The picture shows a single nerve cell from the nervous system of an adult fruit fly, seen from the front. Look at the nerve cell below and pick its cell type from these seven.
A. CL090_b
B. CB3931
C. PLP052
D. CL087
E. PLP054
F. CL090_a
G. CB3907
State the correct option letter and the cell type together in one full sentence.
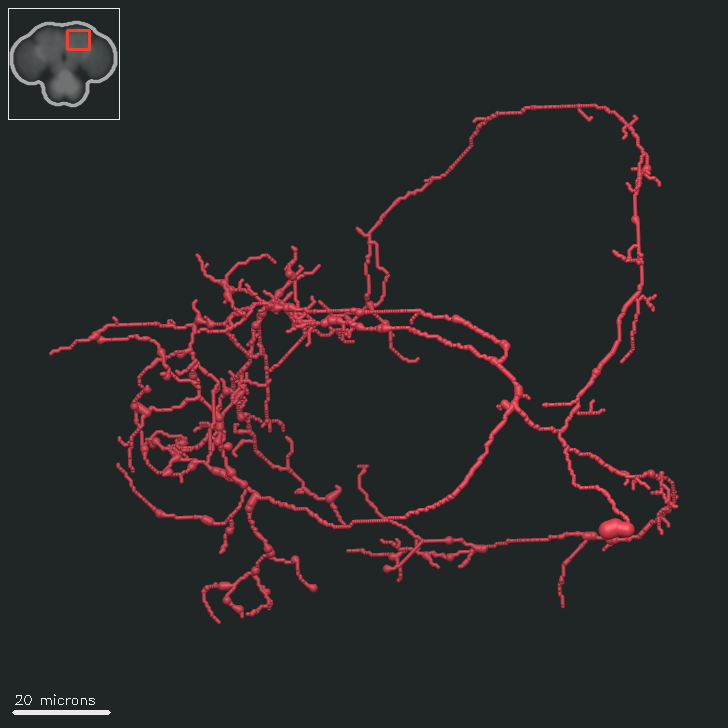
The matching cell type for the nerve cell is option F, CL090_a.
